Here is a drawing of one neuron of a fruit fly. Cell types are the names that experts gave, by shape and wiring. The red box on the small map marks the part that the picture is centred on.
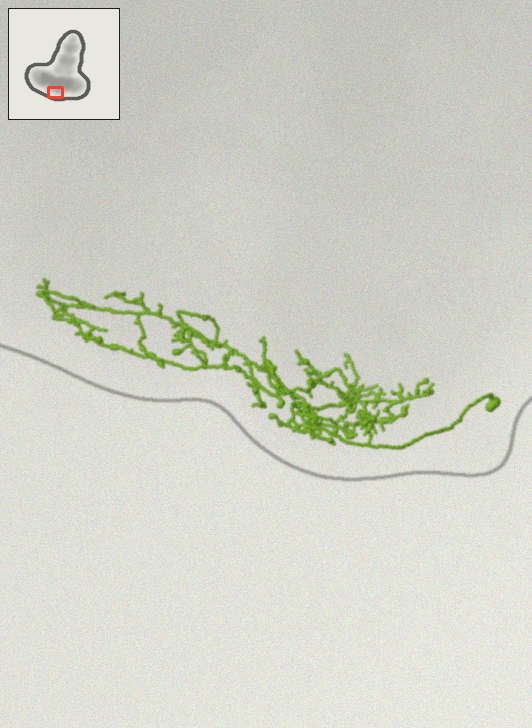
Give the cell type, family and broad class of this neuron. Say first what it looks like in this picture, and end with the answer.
The cell body can be seen on the right of the picture. The picture shows dozens of branch ends. It is of cell type GNG271. Its family is hemilineage MD_SA1. It is a central-brain intrinsic neuron.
